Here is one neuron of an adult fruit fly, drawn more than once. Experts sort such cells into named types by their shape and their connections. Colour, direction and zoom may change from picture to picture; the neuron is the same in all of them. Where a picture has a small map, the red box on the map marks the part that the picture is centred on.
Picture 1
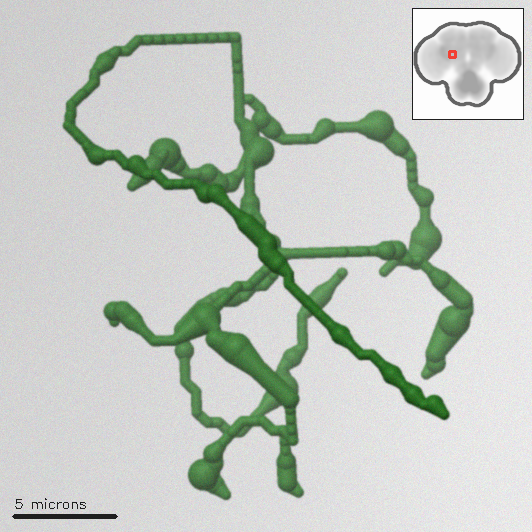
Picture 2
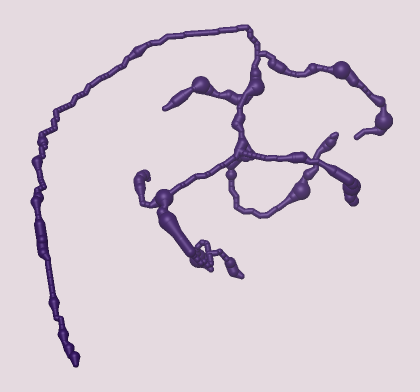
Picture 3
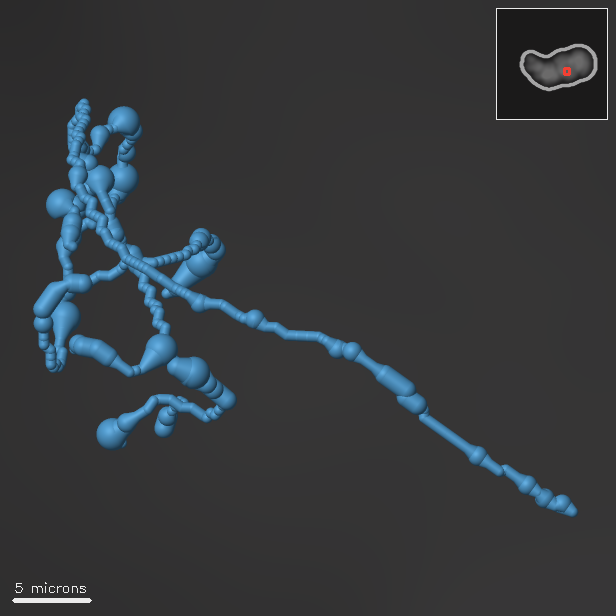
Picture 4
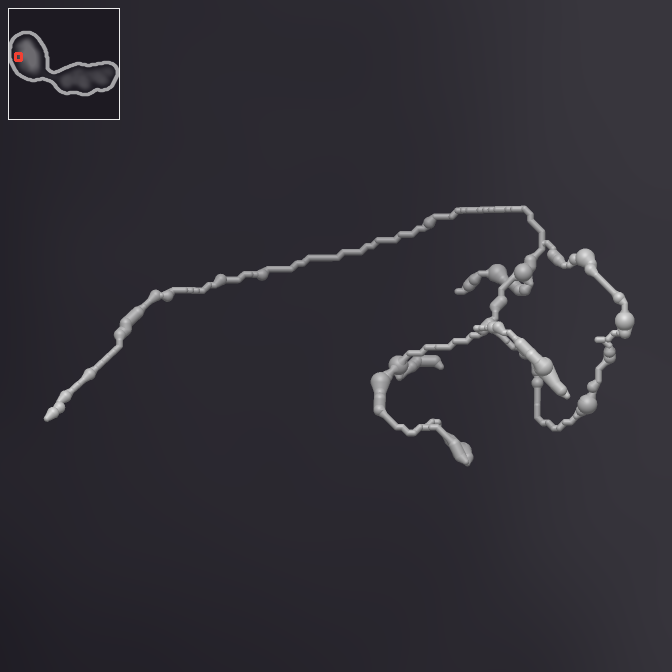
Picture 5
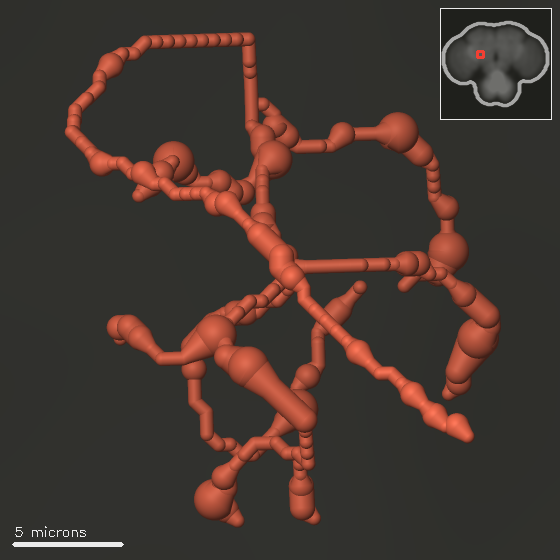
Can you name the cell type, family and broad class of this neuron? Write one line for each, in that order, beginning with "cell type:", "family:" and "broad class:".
cell type: ORN_VL2p
family: class olfactory
broad class: sensory neuron entering the brain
